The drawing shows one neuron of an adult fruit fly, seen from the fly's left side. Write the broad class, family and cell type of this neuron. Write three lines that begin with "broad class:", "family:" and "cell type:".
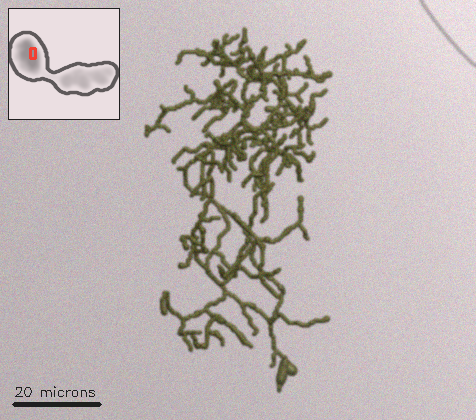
broad class: optic-lobe intrinsic neuron
family: Li
cell type: Li13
